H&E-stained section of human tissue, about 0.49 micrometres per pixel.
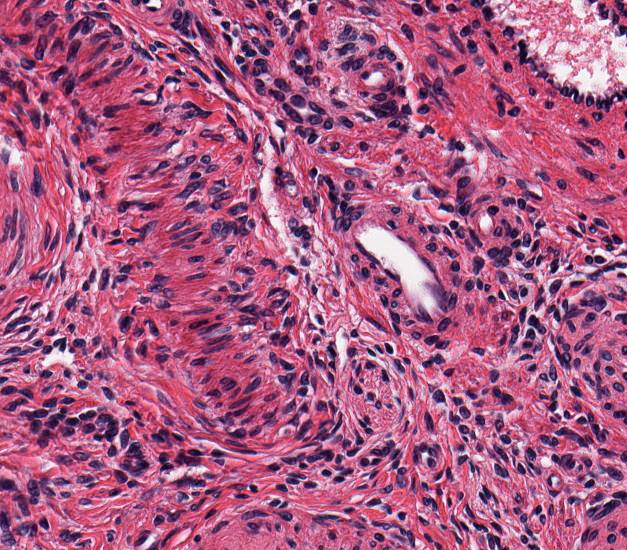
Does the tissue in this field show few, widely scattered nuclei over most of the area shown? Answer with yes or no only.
No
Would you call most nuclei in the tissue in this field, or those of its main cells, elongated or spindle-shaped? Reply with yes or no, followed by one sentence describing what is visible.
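Yes. The stromal cells have elongated, dark-staining nuclei that lie along the direction of their bundles.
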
